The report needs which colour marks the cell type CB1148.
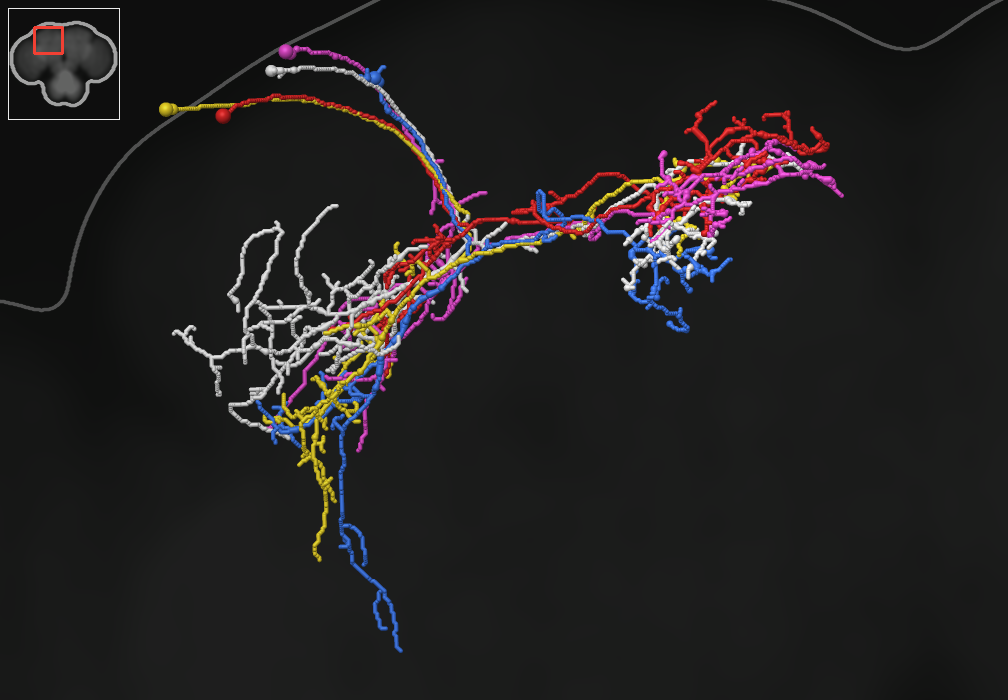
blue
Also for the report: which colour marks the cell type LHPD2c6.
yellow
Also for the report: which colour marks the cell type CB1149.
white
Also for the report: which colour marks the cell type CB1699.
magenta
